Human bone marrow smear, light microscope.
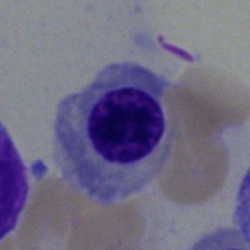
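Erythroblast, the central cell in a stained human bone marrow smear. The nucleus lies off-centre, towards the upper right. A wide rim of cytoplasm is broadest below and to the left of the nucleus and shows no distinct granules. The cell outline is irregular, with uneven, angular edges.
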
